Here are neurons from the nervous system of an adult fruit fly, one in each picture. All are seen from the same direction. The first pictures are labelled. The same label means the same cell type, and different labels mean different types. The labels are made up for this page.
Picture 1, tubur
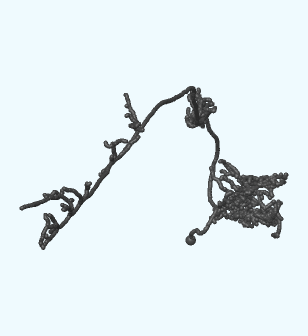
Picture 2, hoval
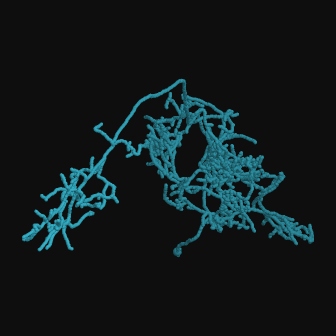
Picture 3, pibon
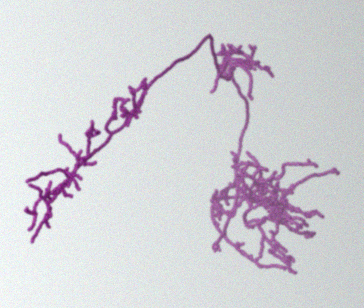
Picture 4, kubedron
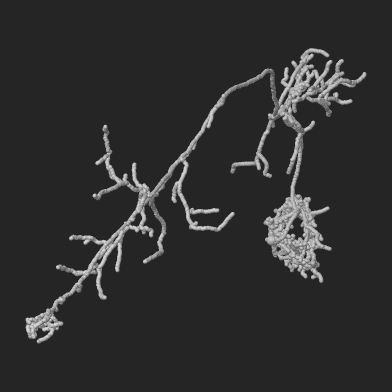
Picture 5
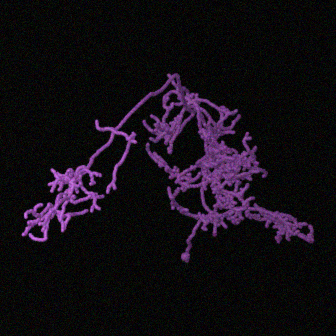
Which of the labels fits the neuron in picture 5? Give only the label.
hoval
